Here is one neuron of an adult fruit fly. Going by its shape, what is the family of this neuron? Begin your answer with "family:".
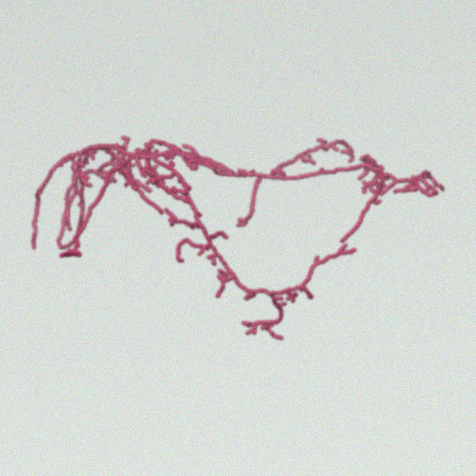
family: hemilineage 21X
